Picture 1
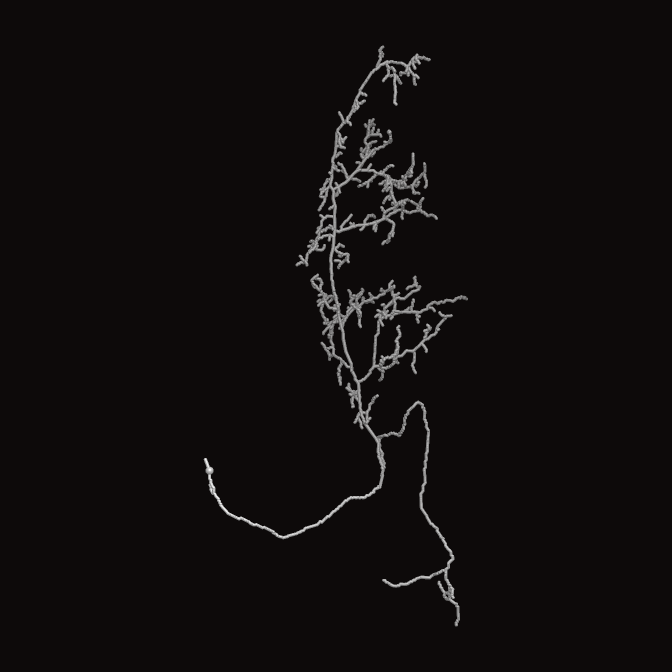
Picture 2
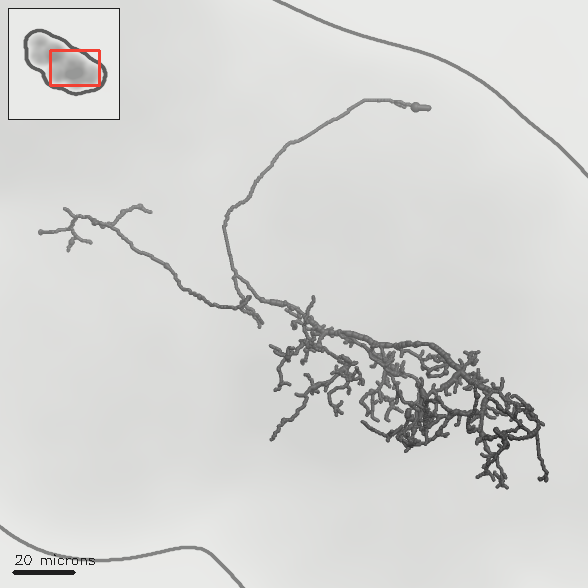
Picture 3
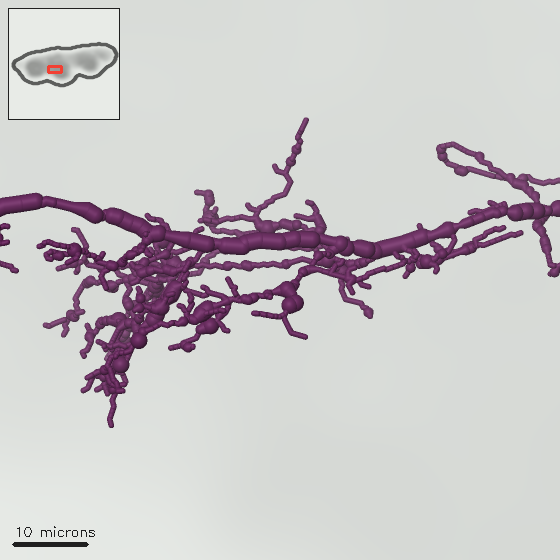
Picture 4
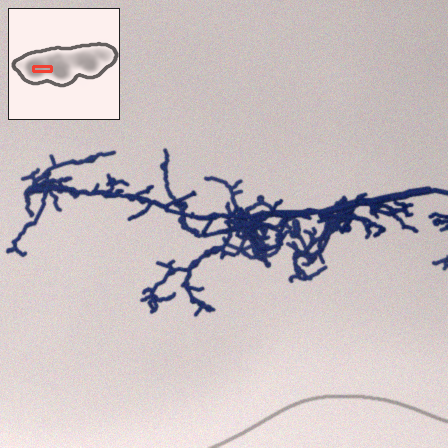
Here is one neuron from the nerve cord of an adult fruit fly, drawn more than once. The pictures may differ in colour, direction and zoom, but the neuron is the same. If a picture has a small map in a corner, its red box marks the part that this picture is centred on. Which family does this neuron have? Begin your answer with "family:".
family: hemilineage 23B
